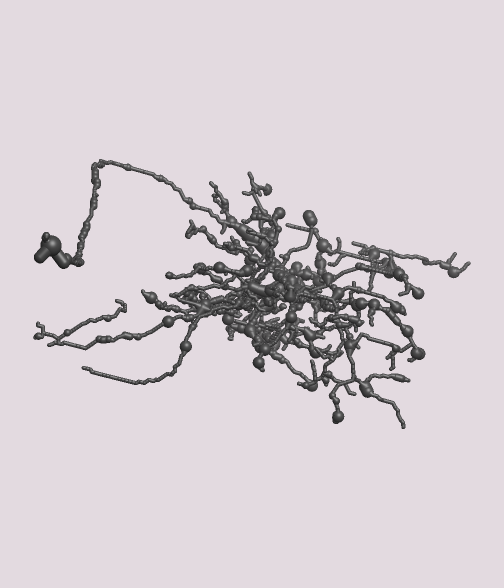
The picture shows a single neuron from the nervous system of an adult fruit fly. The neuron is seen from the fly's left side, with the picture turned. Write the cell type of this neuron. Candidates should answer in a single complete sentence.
This neuron is categorized as cell type GNG623.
